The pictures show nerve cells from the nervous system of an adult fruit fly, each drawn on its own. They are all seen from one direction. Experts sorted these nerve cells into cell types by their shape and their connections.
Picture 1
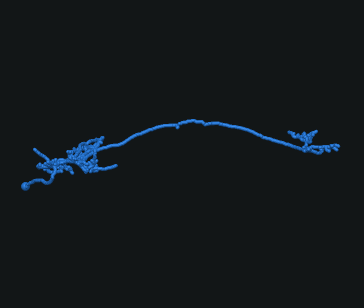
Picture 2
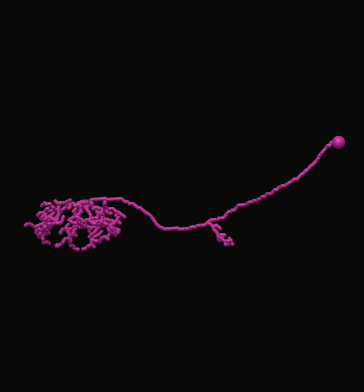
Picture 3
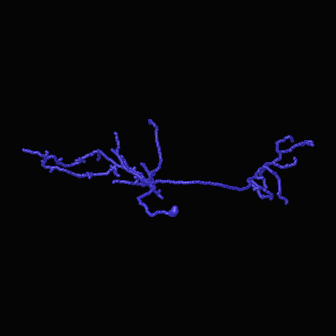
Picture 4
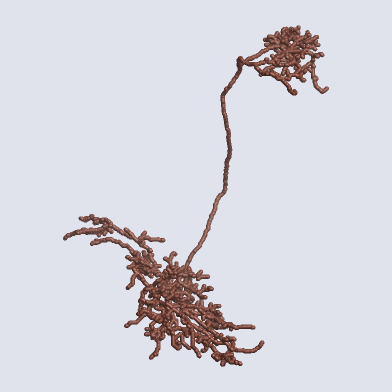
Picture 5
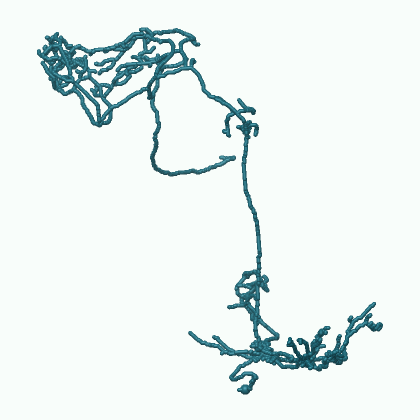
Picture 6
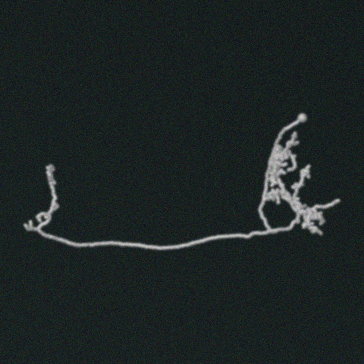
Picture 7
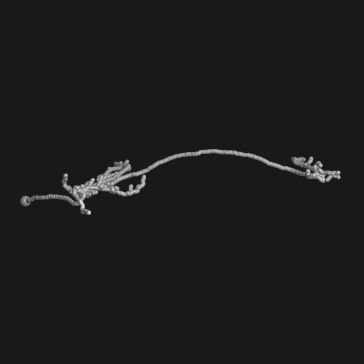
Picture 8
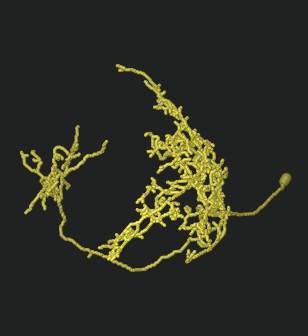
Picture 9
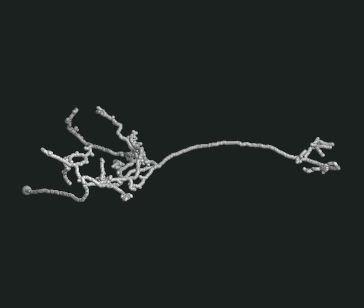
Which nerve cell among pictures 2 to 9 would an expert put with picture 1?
Picture 7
